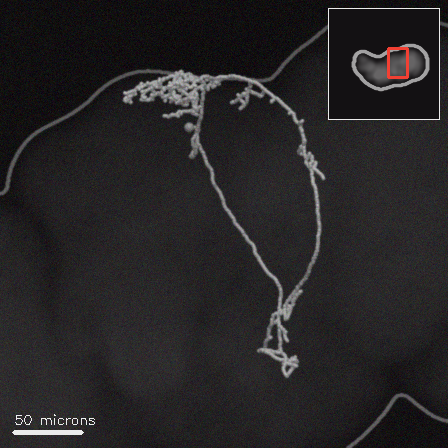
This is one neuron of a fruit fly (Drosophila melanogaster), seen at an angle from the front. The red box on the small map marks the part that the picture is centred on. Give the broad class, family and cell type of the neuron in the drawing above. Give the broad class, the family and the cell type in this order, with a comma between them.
central-brain intrinsic neuron, hemilineage DM2_central, CB1081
